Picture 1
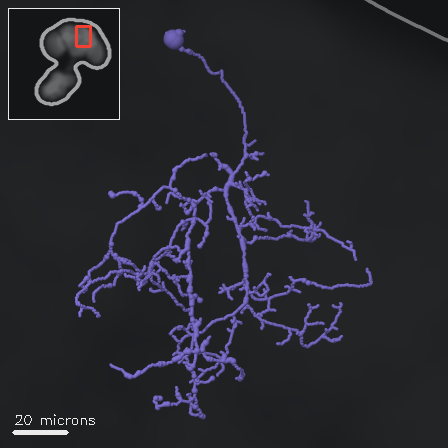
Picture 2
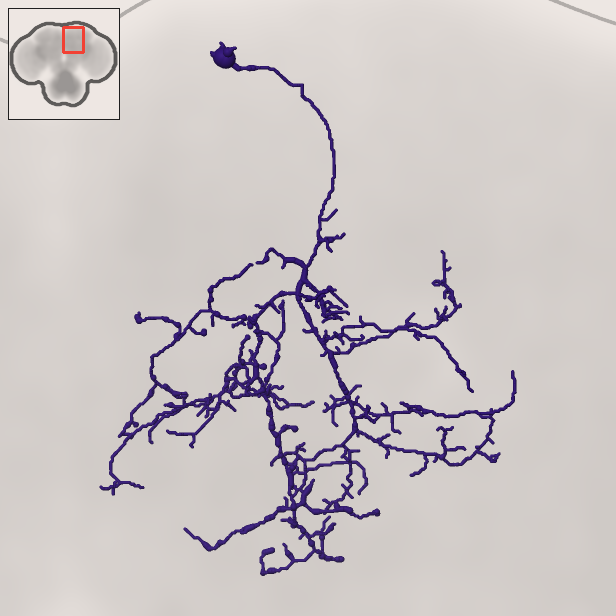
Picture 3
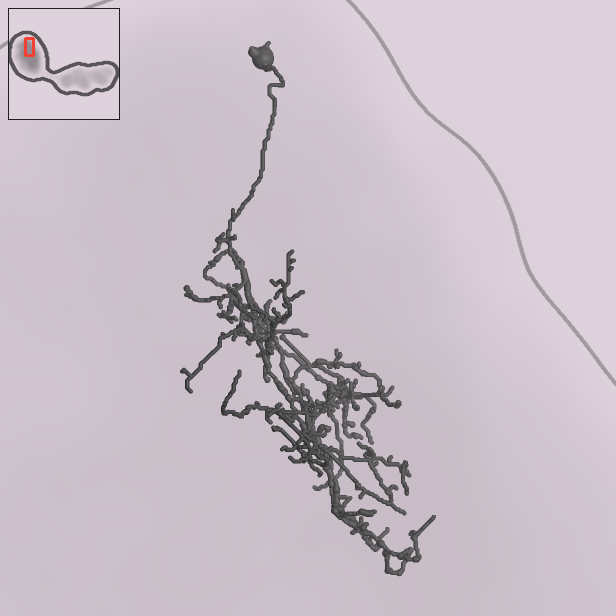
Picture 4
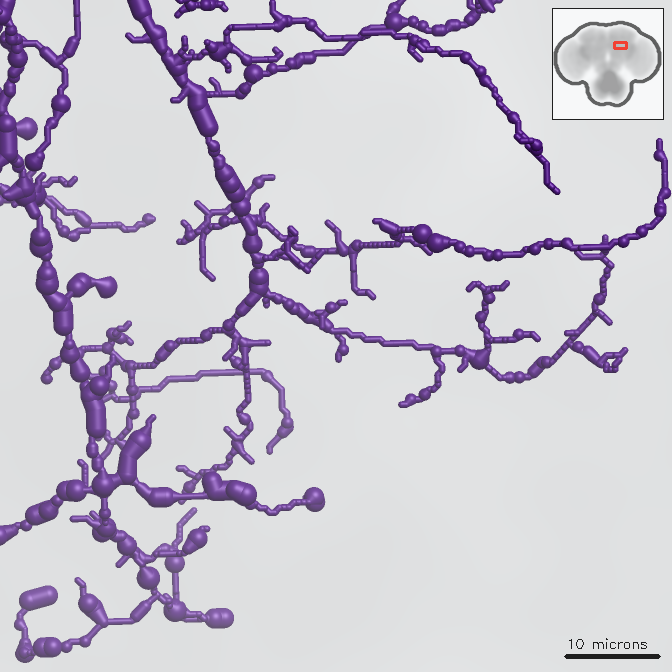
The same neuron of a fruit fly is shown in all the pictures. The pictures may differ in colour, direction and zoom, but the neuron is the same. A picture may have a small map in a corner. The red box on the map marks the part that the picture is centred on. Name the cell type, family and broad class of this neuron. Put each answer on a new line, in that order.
CL187
hemilineage SMPp&v1_posterior
central-brain intrinsic neuron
